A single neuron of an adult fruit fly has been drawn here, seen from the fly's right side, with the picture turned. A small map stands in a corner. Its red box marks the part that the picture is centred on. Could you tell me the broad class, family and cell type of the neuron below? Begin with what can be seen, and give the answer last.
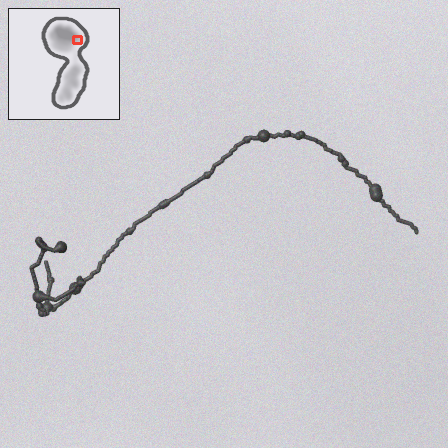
No cell body is drawn. There are a dozen or fewer branch ends. This is a sensory neuron entering the brain. The name of its family is class mechanosensory. It is of cell type BM_InOm.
